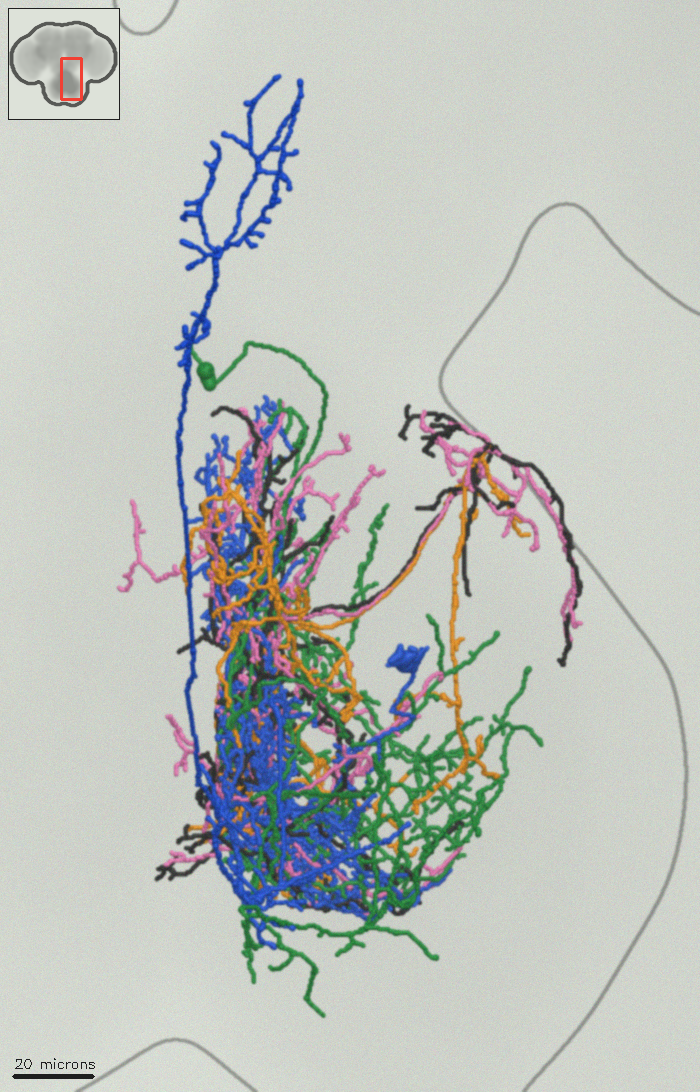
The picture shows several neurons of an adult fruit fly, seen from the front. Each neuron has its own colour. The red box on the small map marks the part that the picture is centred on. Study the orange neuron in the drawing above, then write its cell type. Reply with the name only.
IN04B064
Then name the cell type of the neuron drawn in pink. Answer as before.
IN04B054_c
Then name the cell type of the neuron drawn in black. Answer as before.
IN04B054_a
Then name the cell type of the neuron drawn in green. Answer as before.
INXXX219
